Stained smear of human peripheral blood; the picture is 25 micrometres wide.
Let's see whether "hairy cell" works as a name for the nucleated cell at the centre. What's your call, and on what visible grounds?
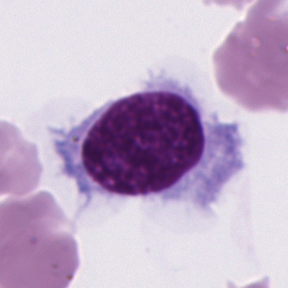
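Along the cytoplasmic border, fine, hair-like projections form a fringe, most evident at the top and right. The cell's outline is irregular and ragged, not smoothly round. The chromatin is dark purple with a stippled, patchy texture and small lighter spots. The cytoplasm is pale blue-grey, forms a broader rim on the right of the nucleus than on the left, and shows no distinct coloured granules.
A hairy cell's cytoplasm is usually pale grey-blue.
The colour here agrees with hairy cell.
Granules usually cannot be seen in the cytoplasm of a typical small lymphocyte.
The lack of coloured granules therefore fits typical lymphocyte as well and does not separate the two. Taking these together, hairy cell is the name that fits this cell.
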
